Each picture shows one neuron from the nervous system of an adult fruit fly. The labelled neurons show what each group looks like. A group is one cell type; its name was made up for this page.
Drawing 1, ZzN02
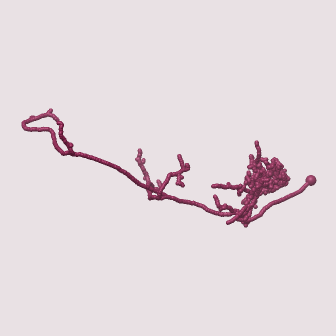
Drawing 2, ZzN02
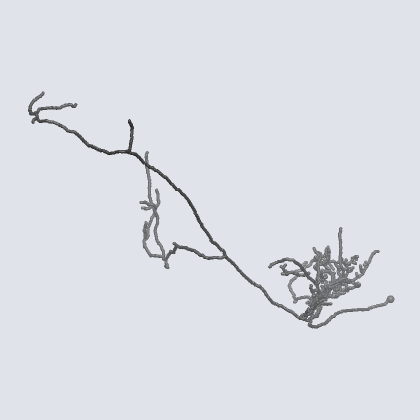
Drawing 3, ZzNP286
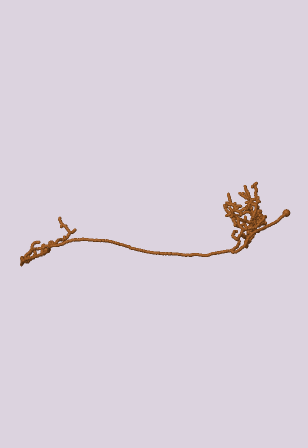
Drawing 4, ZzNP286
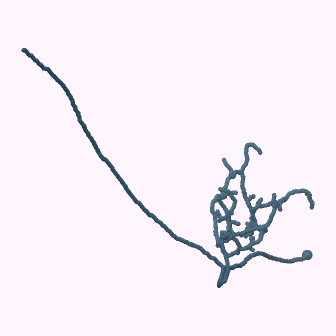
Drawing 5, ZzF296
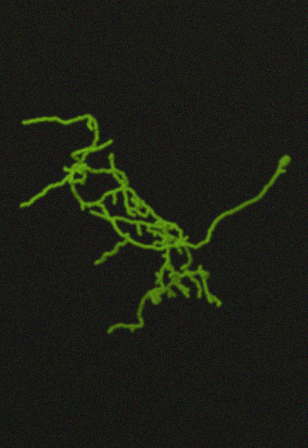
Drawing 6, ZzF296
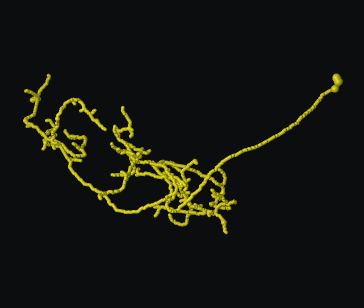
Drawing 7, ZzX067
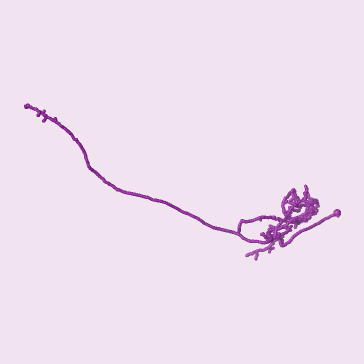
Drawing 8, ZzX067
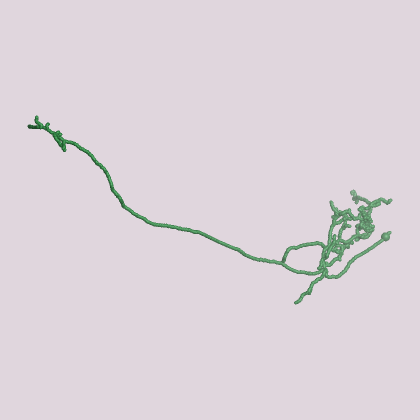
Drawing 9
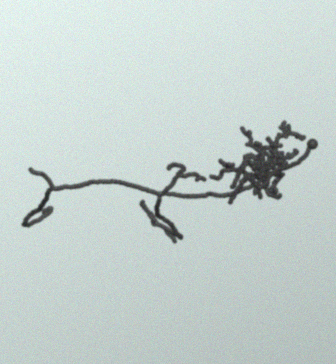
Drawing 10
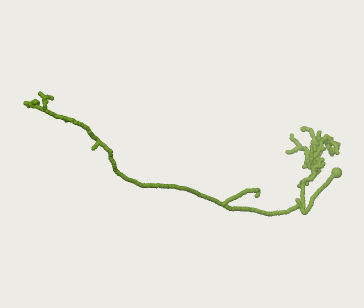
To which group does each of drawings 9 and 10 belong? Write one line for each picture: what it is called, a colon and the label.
9: ZzN02
10: ZzX067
